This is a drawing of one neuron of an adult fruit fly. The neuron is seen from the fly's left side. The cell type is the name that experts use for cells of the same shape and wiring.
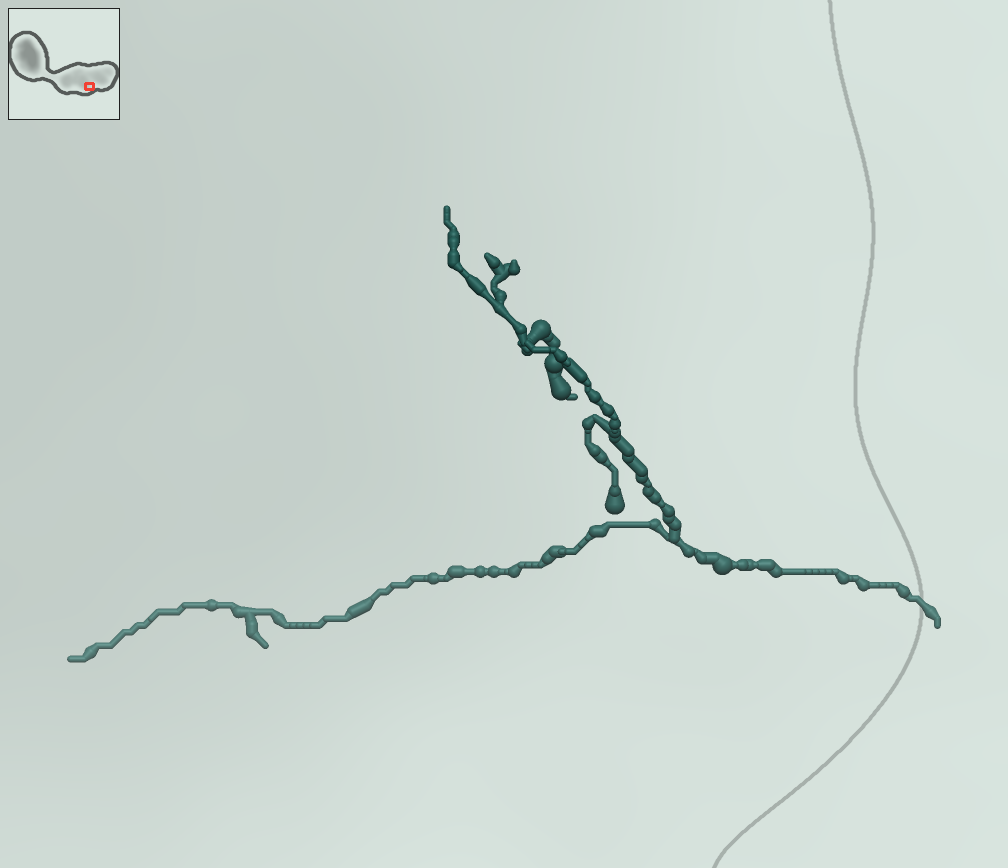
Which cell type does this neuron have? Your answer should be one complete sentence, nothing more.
The cell type for the neuron is SNta45.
